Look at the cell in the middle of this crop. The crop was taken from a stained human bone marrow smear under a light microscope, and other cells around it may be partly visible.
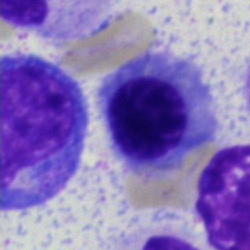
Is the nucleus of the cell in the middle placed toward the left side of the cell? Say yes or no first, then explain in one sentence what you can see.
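Yes. The nucleus sits off-centre toward the left side of the cell.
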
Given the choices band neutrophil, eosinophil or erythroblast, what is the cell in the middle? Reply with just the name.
erythroblast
